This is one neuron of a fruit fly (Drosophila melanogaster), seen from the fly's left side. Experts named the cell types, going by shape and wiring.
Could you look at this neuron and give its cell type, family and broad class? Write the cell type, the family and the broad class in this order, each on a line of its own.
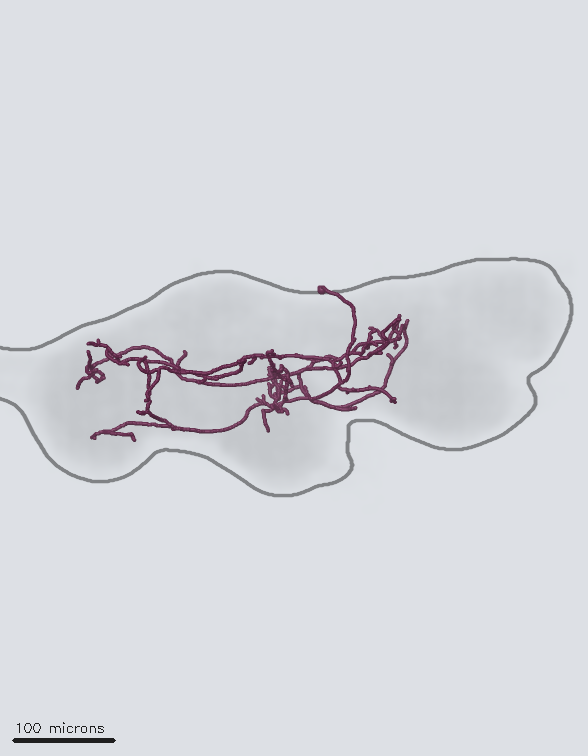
IN17A037
hemilineage 17A
nerve-cord intrinsic neuron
